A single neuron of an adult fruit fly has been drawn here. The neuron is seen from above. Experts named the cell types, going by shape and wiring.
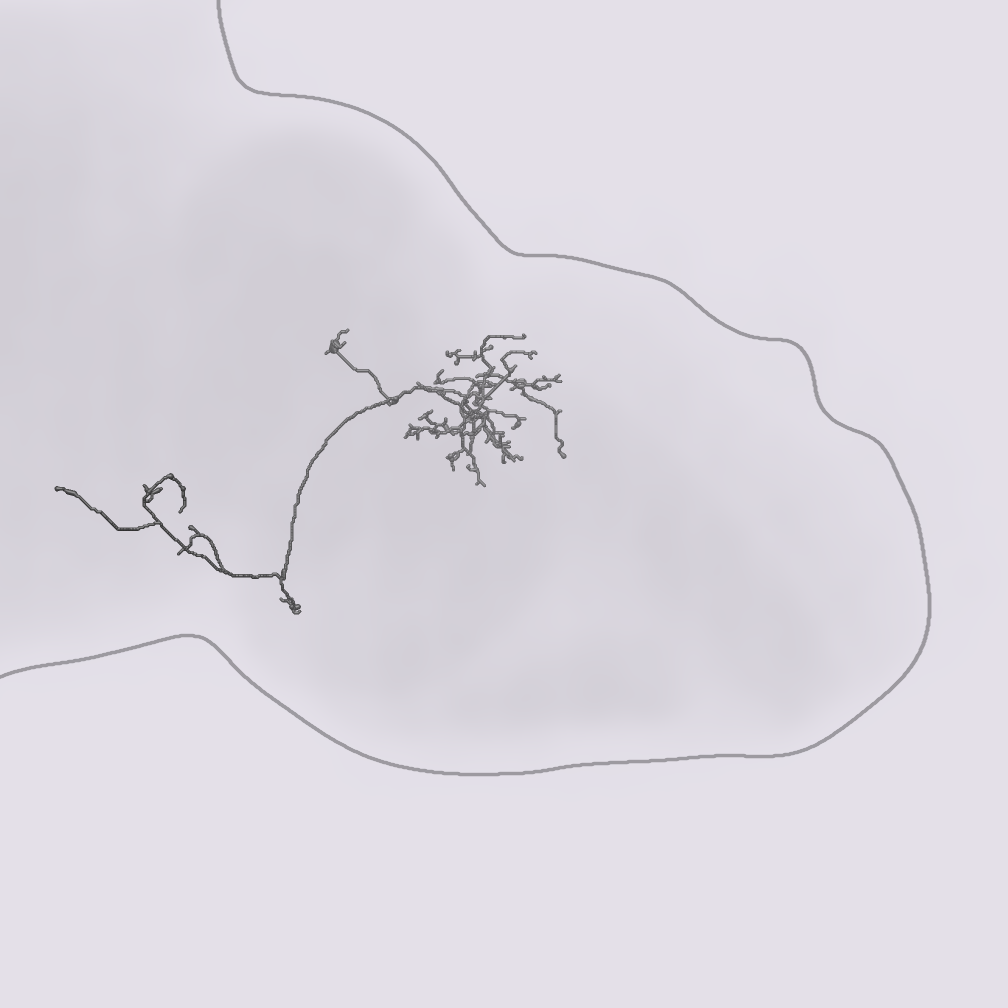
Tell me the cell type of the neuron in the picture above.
MeVP11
